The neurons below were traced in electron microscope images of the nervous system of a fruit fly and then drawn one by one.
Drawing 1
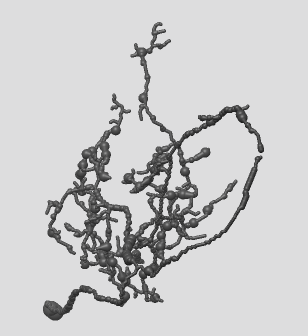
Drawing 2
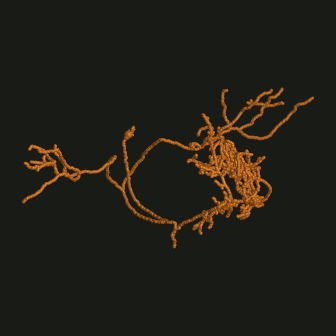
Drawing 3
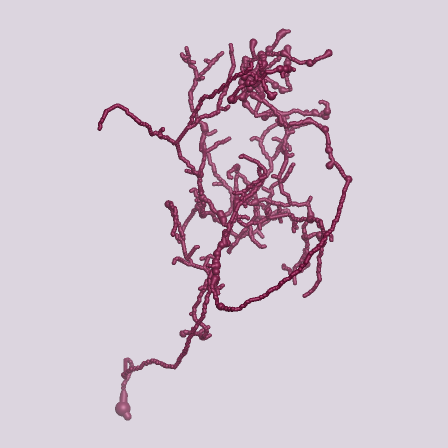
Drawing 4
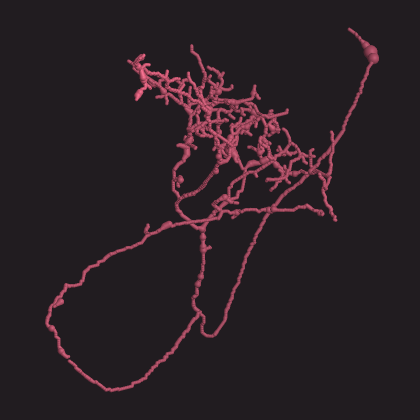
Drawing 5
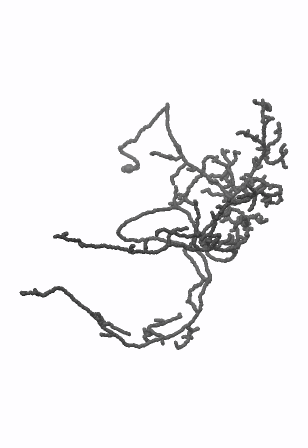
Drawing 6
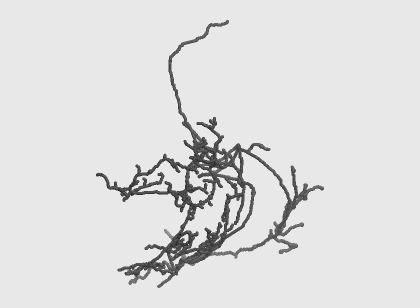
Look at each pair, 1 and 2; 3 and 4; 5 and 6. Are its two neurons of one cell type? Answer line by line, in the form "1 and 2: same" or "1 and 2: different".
1 and 2: different
3 and 4: different
5 and 6: same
